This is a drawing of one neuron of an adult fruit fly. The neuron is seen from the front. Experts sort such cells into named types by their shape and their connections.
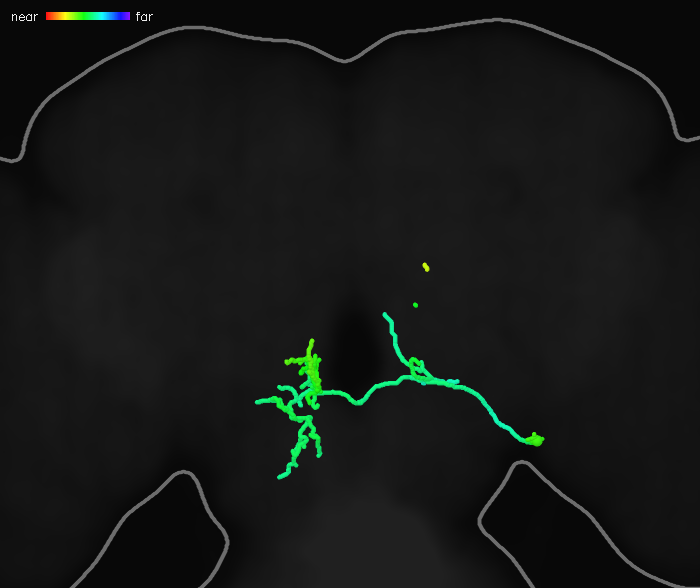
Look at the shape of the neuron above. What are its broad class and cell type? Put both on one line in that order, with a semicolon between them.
central-brain intrinsic neuron; VES105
